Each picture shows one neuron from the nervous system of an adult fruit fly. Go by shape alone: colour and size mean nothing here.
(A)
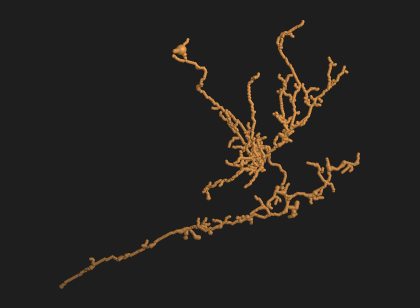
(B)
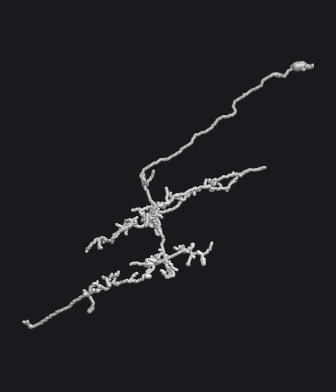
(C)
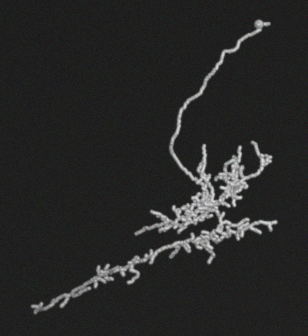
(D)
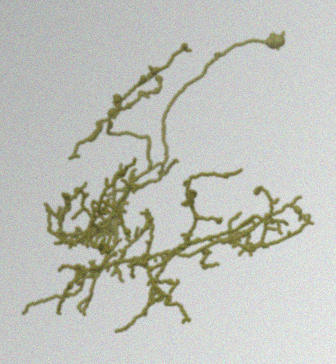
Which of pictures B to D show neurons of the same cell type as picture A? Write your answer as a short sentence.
Picture B and picture C are of the same cell type.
